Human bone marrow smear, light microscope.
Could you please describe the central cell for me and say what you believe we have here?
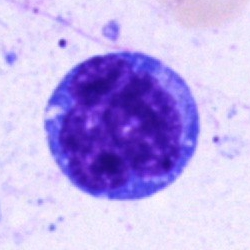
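Look first at the outline: it is round and smooth. A narrow rim of deep blue cytoplasm circles the nucleus on every side. Inside the nucleus, the chromatin is patchy, with darker clumps set between paler areas. Now the name: this is a blast.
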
